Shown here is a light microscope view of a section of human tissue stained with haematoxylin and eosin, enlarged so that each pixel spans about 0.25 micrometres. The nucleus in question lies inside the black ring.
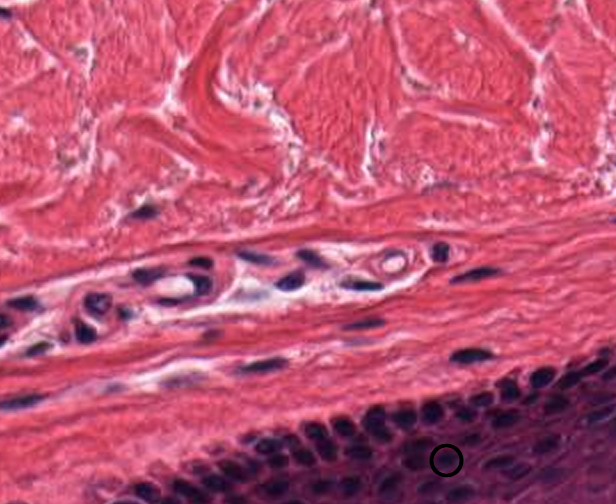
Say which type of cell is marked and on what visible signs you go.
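The marked cell is a keratinocyte. The nucleus is oval and dark purple, about the same size and darkness as the crowded nuclei around it. Only a thin rim of purplish-pink cytoplasm surrounds the nucleus, so the nucleus fills most of the cell.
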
